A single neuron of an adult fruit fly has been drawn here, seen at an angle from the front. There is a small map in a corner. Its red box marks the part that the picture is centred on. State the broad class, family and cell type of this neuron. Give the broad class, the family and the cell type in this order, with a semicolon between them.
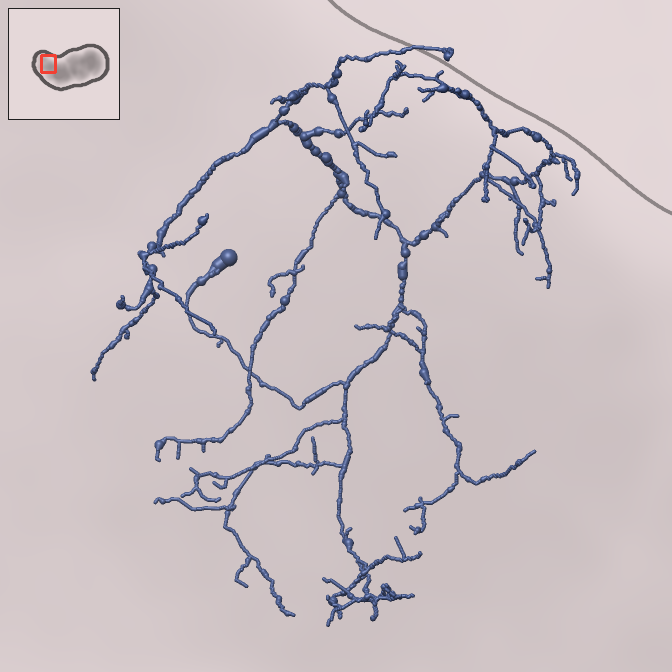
nerve-cord intrinsic neuron; hemilineage 13A; IN13A069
